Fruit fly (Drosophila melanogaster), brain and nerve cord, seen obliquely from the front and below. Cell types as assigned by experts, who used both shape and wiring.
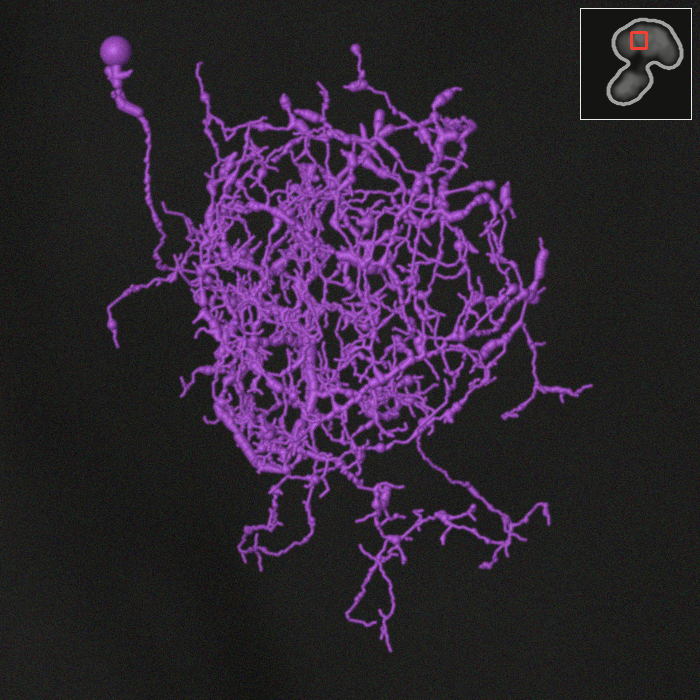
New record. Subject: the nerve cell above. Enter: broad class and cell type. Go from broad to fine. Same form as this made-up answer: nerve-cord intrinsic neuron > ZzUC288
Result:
central-brain intrinsic neuron > AVLP399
